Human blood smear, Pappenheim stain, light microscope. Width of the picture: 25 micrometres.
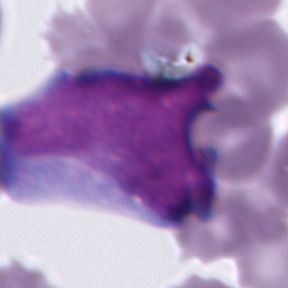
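Myeloblast at the centre of a stained blood smear. Nucleus: fills most of the cell, with a deep concave bay on its right edge. Cytoplasm: pale blue-lavender, forming a narrow band along the lower-left edge of the cell.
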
